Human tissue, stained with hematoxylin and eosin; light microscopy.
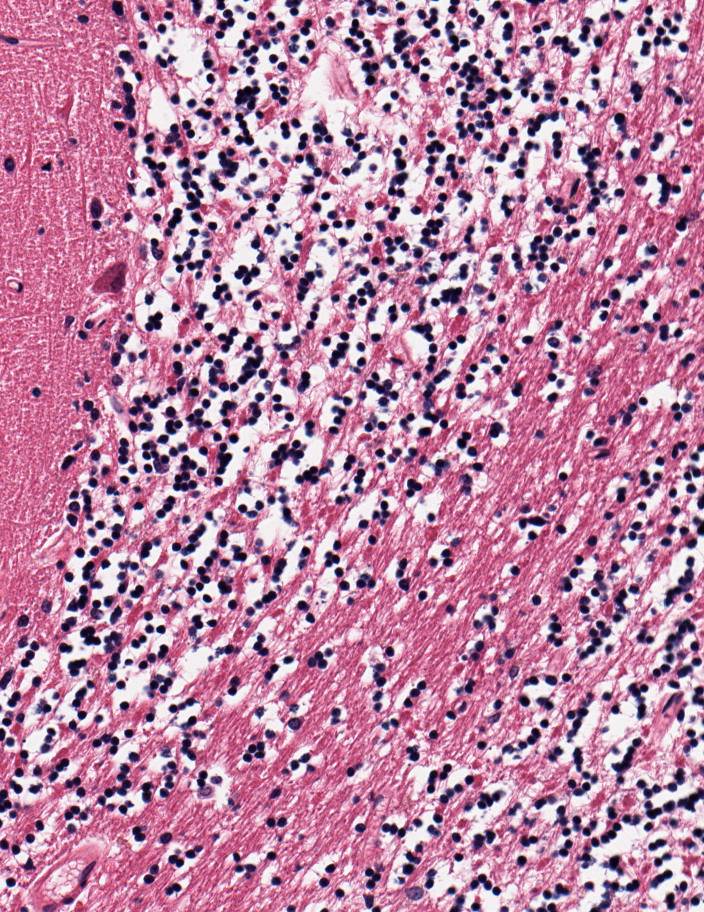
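Cerebellum: a pale pink, sparsely cellular band of finely fibrillar material with few scattered nuclei runs down the left edge. Most of the remainder is a dense zone packed with small, round, dark blue-black nuclei with very little visible cytoplasm. No epithelium or glands are present.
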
